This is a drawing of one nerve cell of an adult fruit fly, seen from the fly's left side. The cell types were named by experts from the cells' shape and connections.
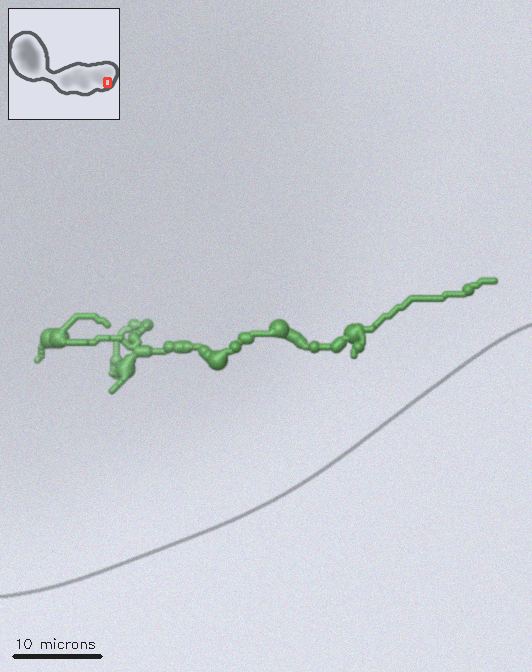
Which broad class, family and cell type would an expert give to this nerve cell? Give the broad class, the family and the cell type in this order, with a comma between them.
sensory neuron entering the nerve cord, class mechanosensory tactile, SNta26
